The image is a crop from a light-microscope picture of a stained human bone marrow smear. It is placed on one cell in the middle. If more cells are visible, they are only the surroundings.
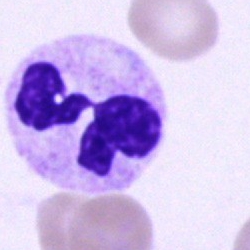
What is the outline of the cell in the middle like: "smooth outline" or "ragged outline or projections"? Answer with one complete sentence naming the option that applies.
What bounds the cell is a smooth, even outline.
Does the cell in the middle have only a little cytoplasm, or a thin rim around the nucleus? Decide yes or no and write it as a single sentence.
No, the nucleus is surrounded by broad cytoplasm.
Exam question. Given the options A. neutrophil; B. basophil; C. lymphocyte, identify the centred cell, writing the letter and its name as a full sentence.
Option A, which names the central cell as a neutrophil, is correct.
